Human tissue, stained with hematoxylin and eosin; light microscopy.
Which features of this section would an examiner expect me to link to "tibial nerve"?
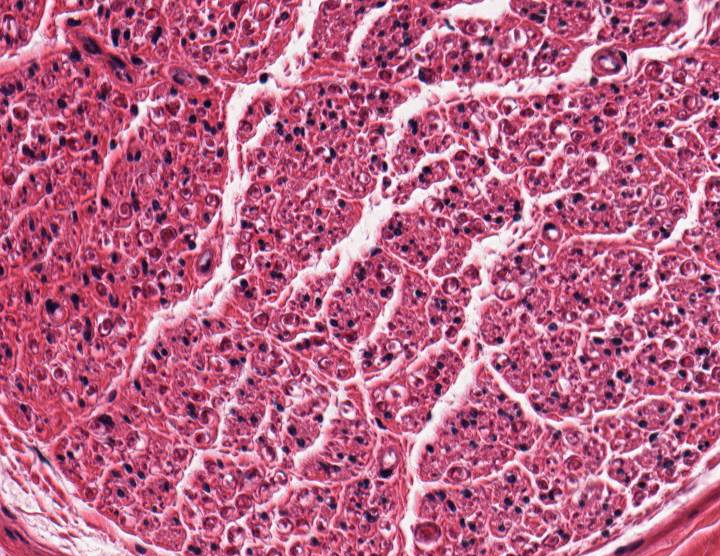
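The fibres in this tibial nerve are cut in cross-section.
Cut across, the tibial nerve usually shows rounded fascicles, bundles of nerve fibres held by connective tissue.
Here the fibres do form a bundle, and a thin sheath of wavy pink layered tissue with flattened nuclei borders it at the lower left.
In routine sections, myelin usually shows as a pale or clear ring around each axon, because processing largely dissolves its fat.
Each round profile here does have a pale ring around a small pink central axon. Small, dark, round to oval nuclei are scattered evenly through the bundle, and the tissue between and within the profiles stains pink to deep pink.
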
